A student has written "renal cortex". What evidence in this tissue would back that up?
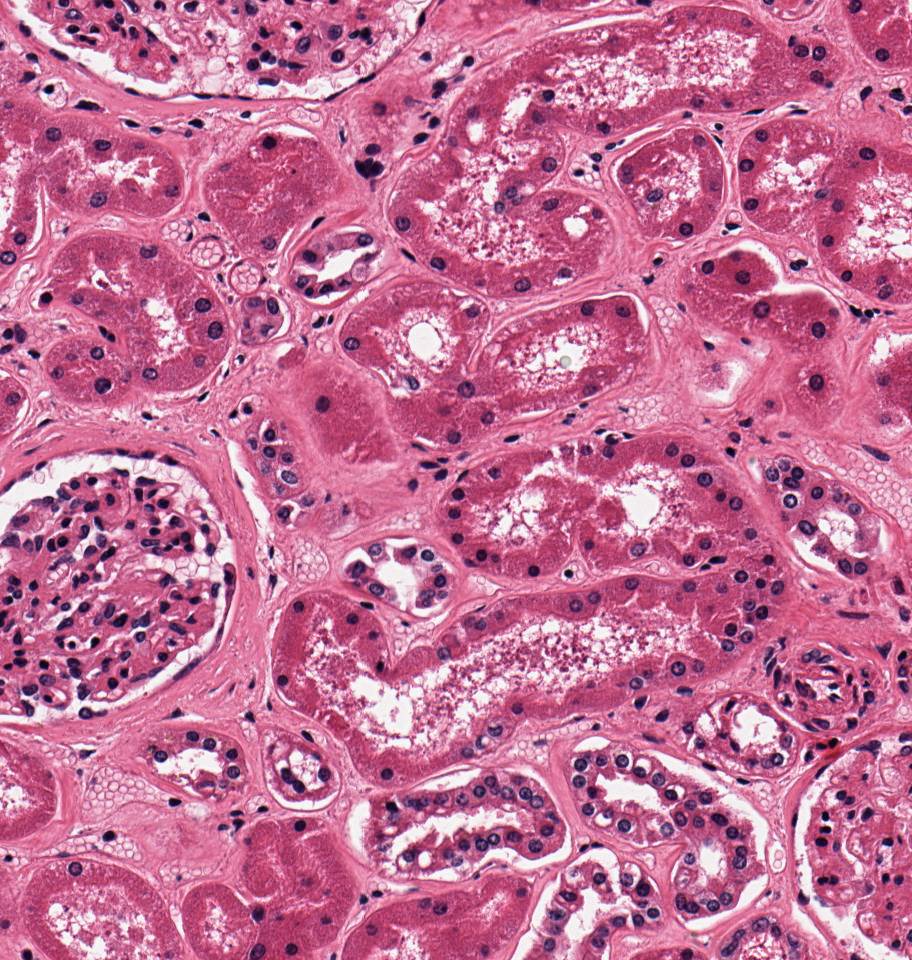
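Closely packed tubules, cut in round and oblique profiles, fill most of the field, and that is what fits renal cortex.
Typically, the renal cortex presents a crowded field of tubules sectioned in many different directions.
The larger tubules are lined by cells with abundant pink granular cytoplasm and widely spaced round nuclei; their lumens hold pale, fluffy granular material. Scattered among them, especially in the lower half, are smaller tubules with paler cytoplasm and closely crowded nuclei.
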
